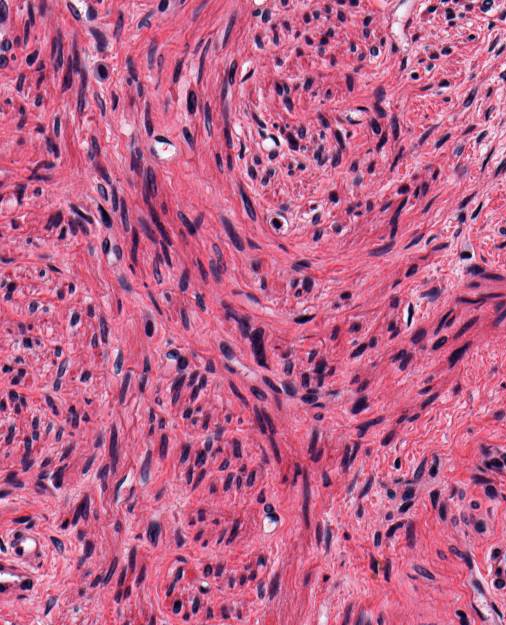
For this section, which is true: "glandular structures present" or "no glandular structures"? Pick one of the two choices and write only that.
No glandular structures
